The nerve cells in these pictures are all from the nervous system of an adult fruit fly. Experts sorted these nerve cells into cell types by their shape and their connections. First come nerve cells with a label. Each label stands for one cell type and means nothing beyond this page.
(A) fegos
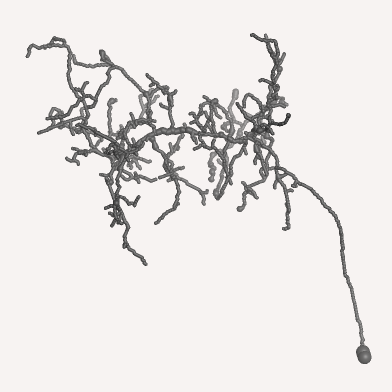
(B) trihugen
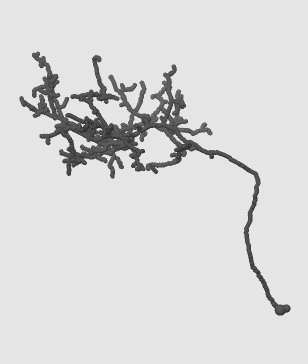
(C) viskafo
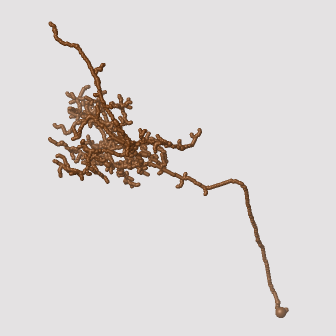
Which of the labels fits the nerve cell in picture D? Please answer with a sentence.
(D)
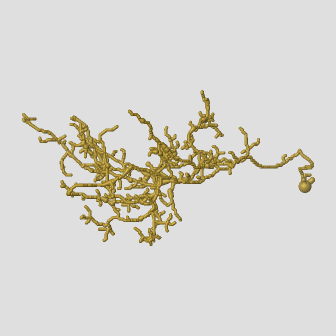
It belongs to viskafo.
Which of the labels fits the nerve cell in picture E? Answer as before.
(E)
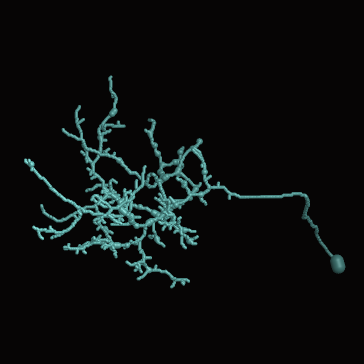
It belongs to trihugen.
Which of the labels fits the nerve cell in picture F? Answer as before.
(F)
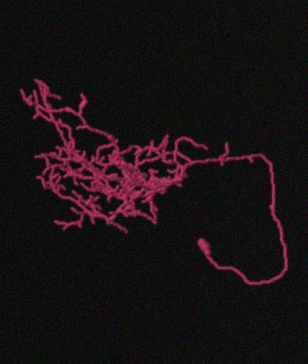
It belongs to viskafo.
